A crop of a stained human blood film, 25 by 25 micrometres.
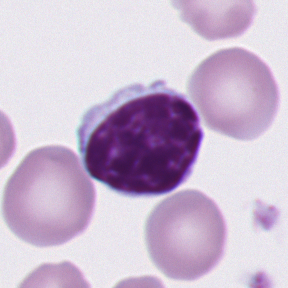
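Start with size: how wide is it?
About 11 micrometres across.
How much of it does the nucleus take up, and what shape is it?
The nucleus is oval and fills about 80% of the cell's area; its outline is smooth, with no notch or lobe.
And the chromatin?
Dense and dark purple, in coarse clumps separated by paler streaks.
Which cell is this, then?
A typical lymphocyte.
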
